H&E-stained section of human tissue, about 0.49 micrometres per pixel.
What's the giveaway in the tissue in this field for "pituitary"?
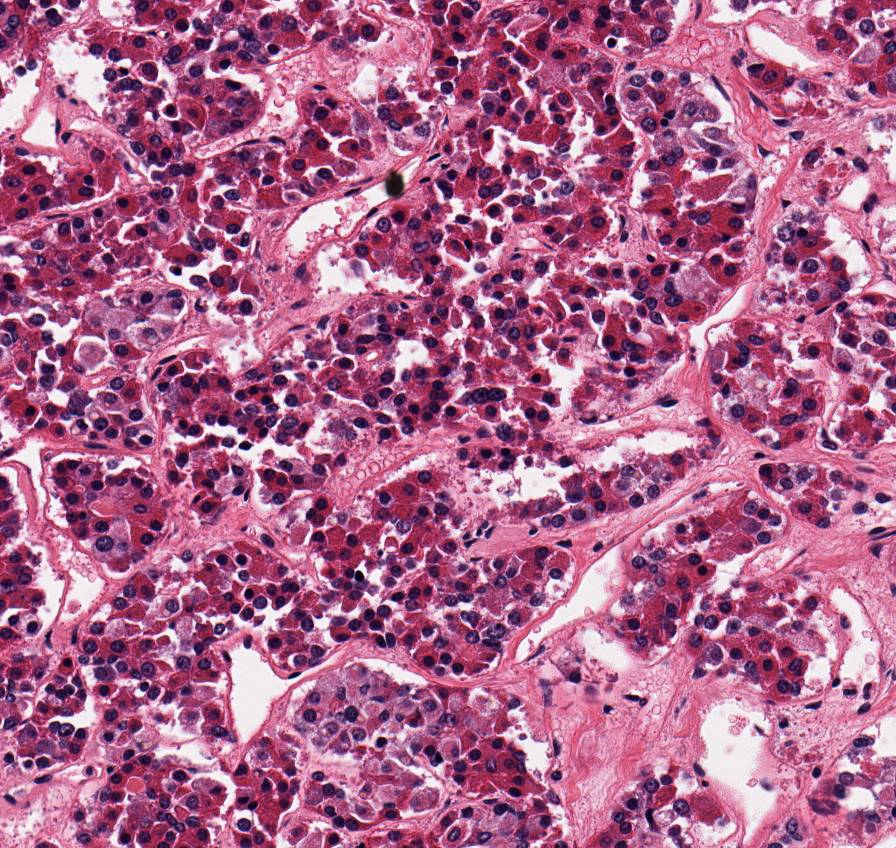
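Pituitary. Whole field: rounded nests and cords of cells, separated by thin pink fibrous septa. Septa carry thin-walled vascular channels lined by flattened, spindle-shaped nuclei. Nuclei round, dark, fairly uniform in size. Small groups of cells with pale purple-grey cytoplasm interspersed, especially lower centre and left.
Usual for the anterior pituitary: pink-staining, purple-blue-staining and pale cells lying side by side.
The pale purple-grey groups lying among the other cells fit that side-by-side mixing.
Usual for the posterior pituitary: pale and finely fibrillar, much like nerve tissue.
Not so here; nests and cords run throughout the field.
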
